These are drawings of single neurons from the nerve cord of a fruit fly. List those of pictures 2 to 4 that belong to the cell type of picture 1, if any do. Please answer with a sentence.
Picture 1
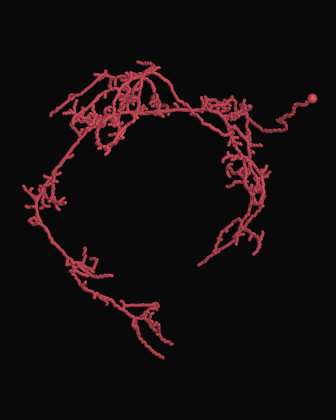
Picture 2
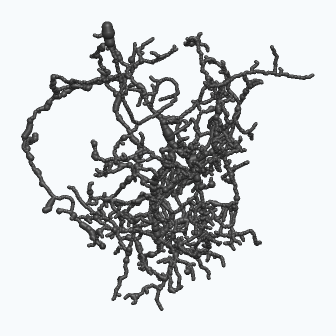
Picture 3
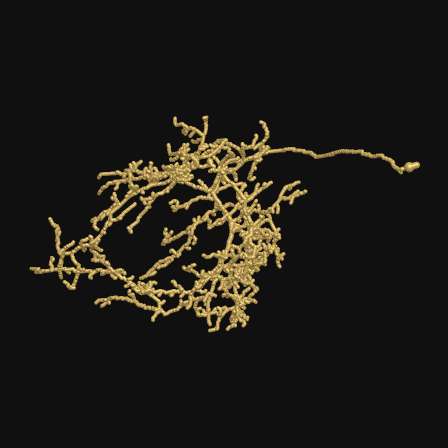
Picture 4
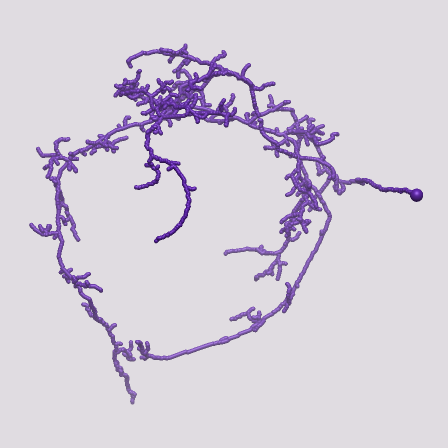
Picture 4 is of the same cell type.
